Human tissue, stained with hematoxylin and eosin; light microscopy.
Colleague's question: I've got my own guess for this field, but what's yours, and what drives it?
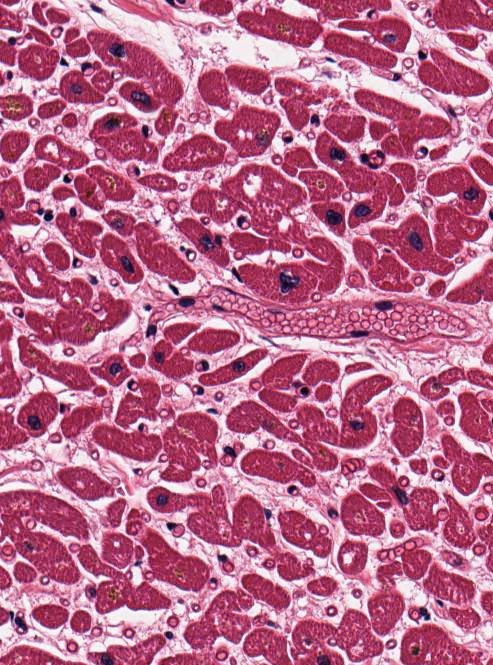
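The tissue shown is myocardium. First, its muscle fibres are cut mostly in cross or oblique section, giving irregular rounded and branching profiles across the whole field.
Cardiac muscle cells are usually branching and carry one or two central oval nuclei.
Second, each fibre profile that shows a nucleus has a single nucleus placed centrally, in keeping with that pattern. Third, fine yellow-brown granules lie beside the central nucleus in many fibres, and some fibres have a pale clear space in their centre around or next to the nucleus.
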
